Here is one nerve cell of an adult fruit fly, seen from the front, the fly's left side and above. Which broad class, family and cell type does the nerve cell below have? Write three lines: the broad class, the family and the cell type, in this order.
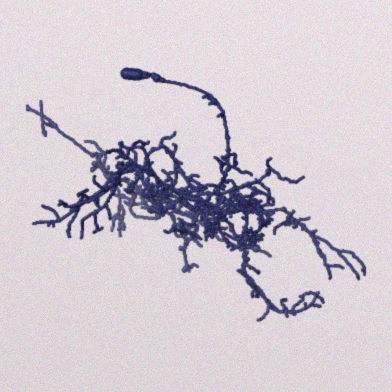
central-brain intrinsic neuron
hemilineage SMPp&v1_posterior
CL179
